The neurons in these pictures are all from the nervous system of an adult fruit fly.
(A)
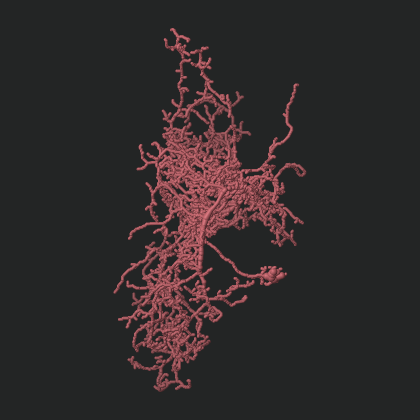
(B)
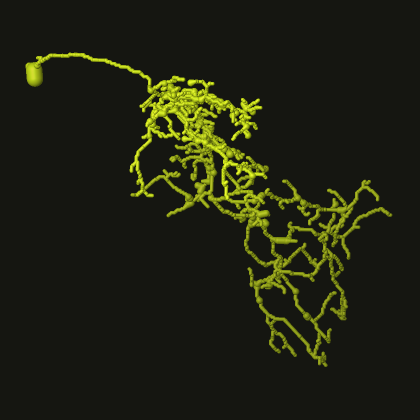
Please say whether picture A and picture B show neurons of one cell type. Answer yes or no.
no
